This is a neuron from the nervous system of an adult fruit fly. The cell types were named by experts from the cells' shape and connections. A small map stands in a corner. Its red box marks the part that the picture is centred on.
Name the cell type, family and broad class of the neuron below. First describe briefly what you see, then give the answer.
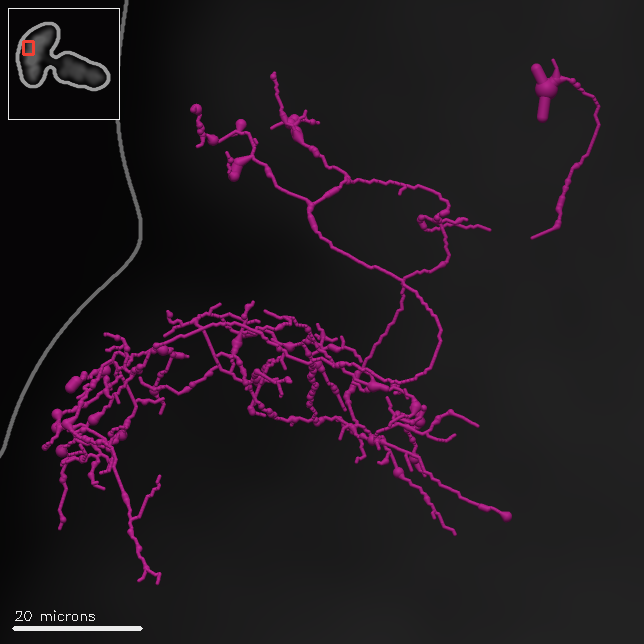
It is in the brain and does not reach the nerve cord. The cell body can be seen at the upper right of the picture. Dozens of branch ends can be seen. Its cell type is CRE035. The family is hemilineage SMPad3. It is a central-brain intrinsic neuron.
